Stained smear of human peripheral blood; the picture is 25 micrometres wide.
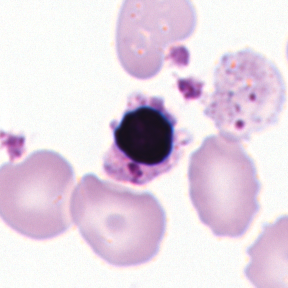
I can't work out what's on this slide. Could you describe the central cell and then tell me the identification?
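Chromatin almost black, very dense, little inner structure. Cytoplasm a pale pinkish-lilac rim around the nucleus. Cell outline ragged and irregular, not smoothly round. Small dark purple clump in the cytoplasm at the lower left edge of the nucleus. Cell: normoblast.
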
